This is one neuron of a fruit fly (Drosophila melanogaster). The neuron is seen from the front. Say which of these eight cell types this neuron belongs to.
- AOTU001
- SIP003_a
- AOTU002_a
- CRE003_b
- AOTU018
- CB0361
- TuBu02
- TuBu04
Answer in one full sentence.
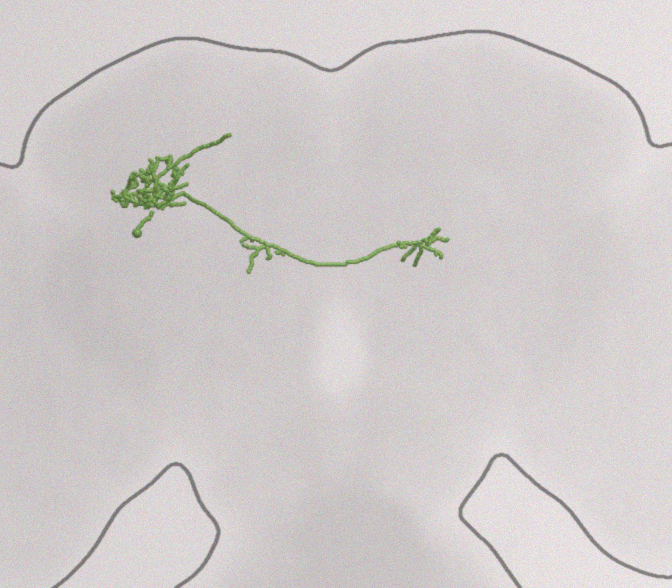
The neuron is categorized under cell type CB0361.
